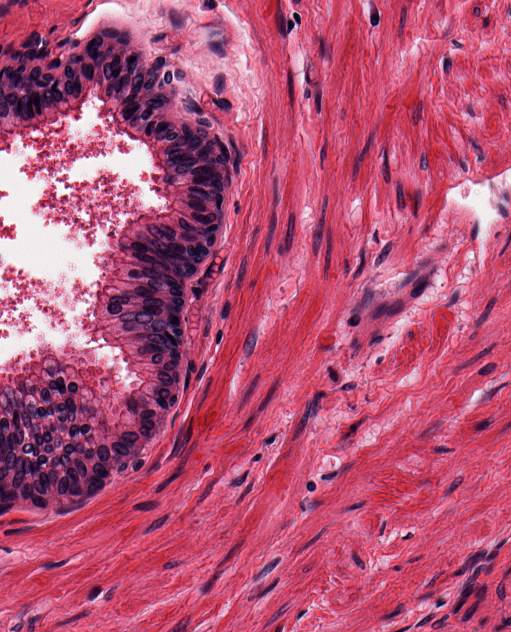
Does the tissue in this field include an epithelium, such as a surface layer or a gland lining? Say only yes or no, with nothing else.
Yes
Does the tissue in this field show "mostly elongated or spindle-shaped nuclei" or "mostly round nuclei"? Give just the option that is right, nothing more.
Mostly elongated or spindle-shaped nuclei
